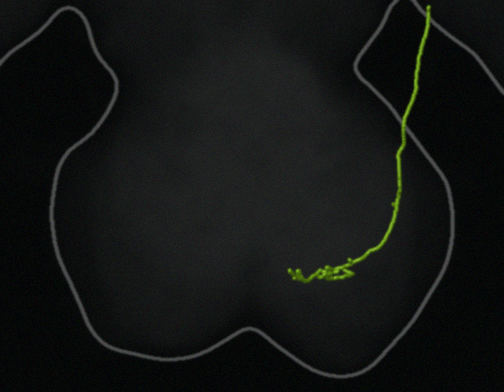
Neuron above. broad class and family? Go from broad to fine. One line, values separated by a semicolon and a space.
sensory neuron entering the nerve cord; class mechanosensory tactile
